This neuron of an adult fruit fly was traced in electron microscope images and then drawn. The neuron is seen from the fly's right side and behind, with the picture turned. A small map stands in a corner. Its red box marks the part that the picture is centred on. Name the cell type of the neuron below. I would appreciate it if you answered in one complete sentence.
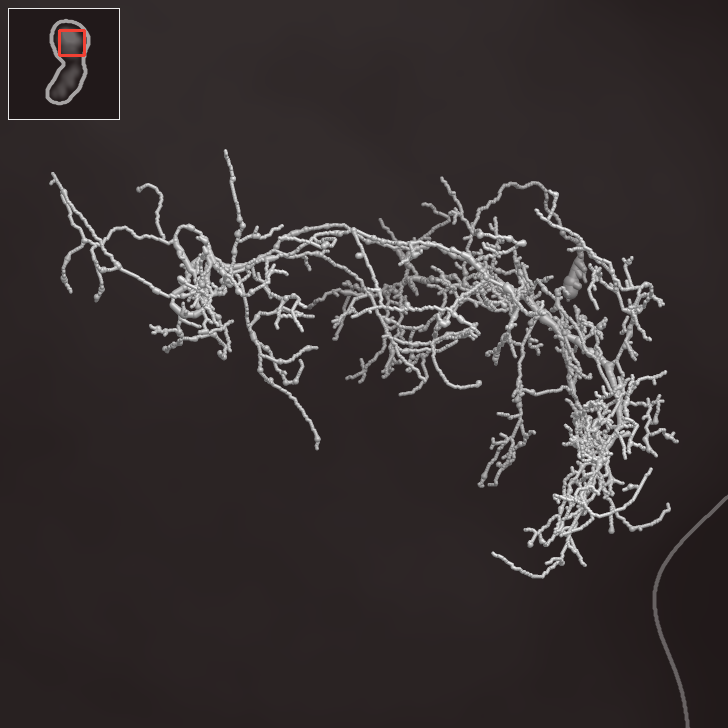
The cell type this neuron represents is GNG504.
